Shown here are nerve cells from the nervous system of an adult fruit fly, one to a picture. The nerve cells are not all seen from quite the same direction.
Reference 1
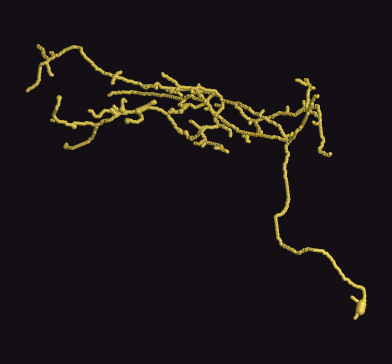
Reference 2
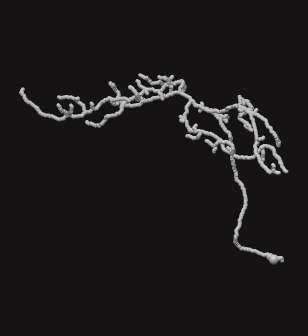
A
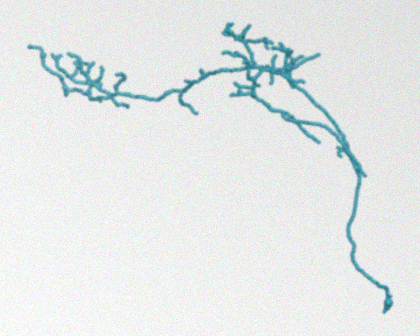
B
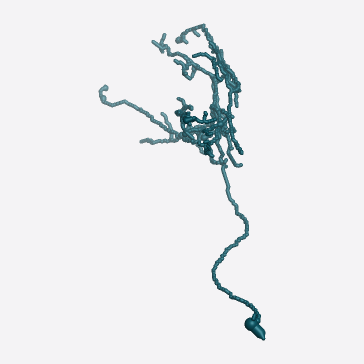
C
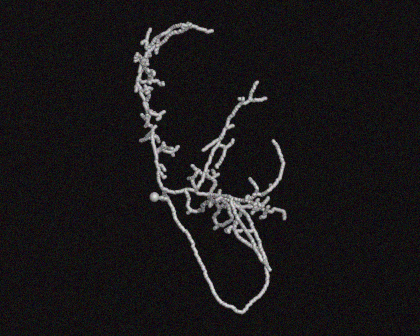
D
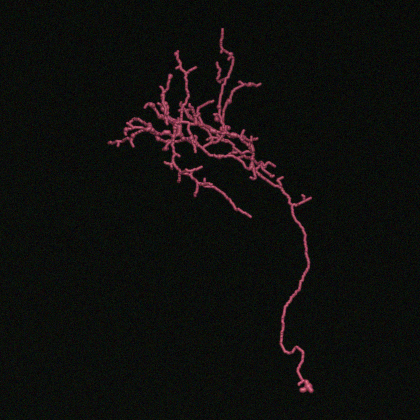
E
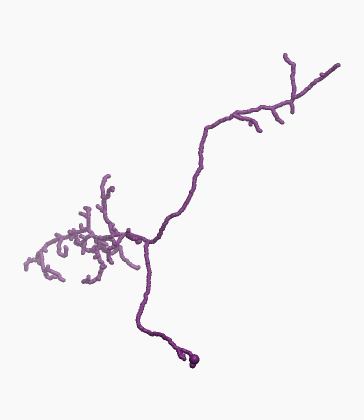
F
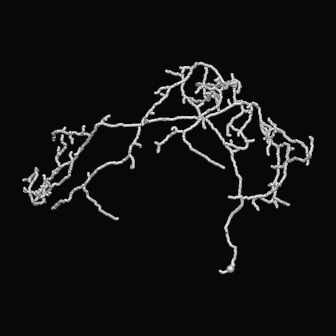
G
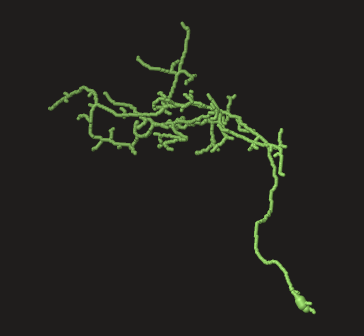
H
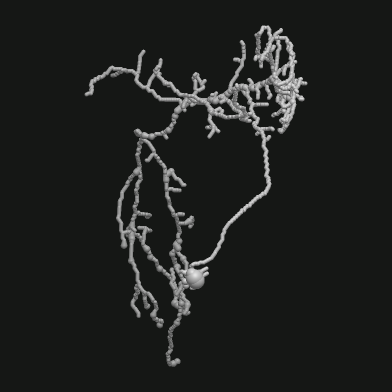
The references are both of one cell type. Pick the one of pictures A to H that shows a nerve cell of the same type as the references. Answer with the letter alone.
G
